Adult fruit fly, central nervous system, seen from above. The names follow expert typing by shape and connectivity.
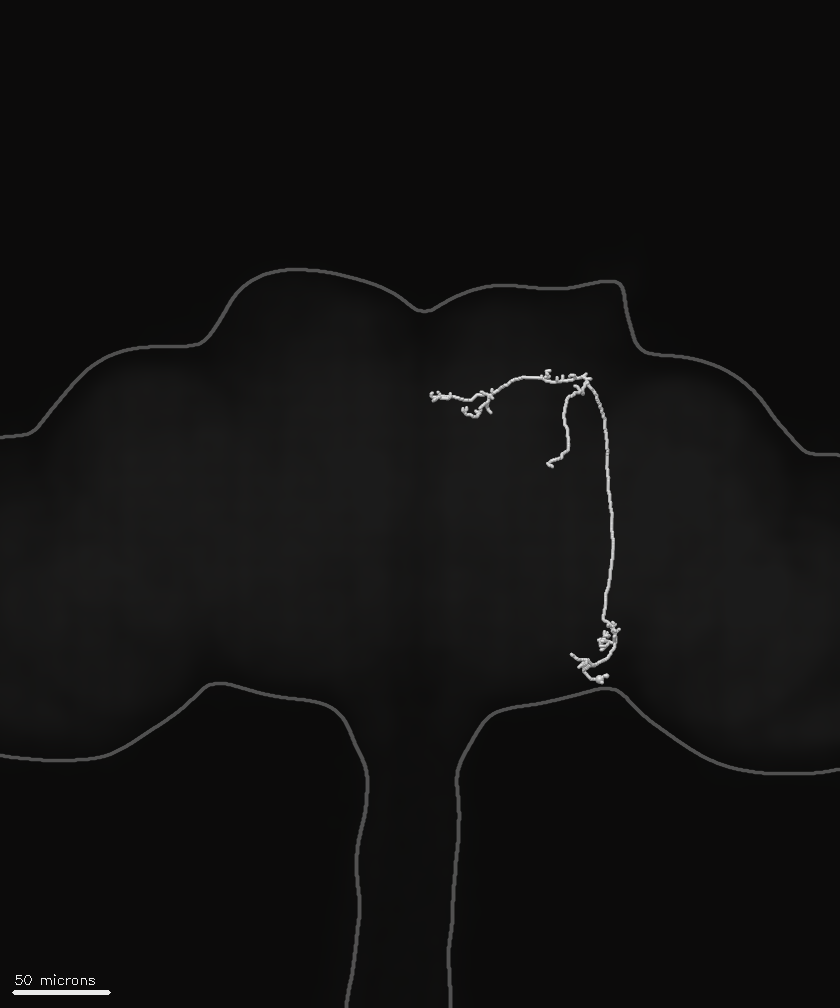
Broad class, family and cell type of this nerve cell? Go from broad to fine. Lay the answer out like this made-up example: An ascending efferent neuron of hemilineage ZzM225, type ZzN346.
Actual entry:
A central-brain intrinsic neuron of class Kenyon Cell, type KCa'b'-m.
